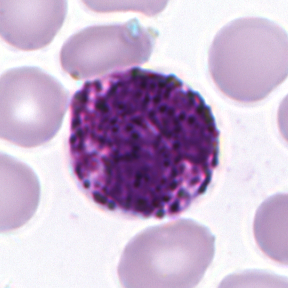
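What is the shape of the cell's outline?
Round.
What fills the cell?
Numerous coarse granules, very dark purple to nearly black, which largely hide the nucleus.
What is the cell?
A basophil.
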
